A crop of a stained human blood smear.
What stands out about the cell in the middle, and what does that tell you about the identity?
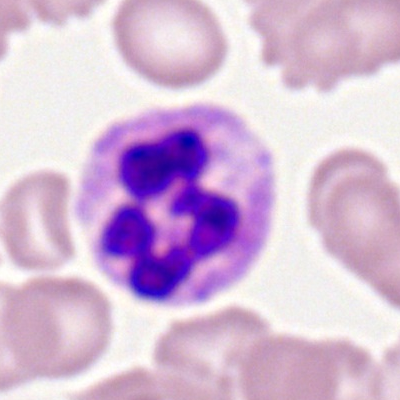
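Several separate lobes make up this nucleus, and I see no nucleoli in it. The cytoplasmic granules are fine and a faint lilac, not large and coarse. No vacuoles in the cytoplasm either. This cell is a segmented neutrophil.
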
